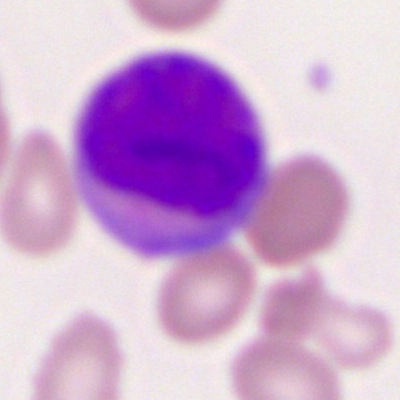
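Myeloblast: you'll notice the nucleus fills most of the cell, with a darker crease running horizontally across its middle. What little cytoplasm remains forms a narrow, pale lavender-blue crescent along the bottom of the cell.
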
